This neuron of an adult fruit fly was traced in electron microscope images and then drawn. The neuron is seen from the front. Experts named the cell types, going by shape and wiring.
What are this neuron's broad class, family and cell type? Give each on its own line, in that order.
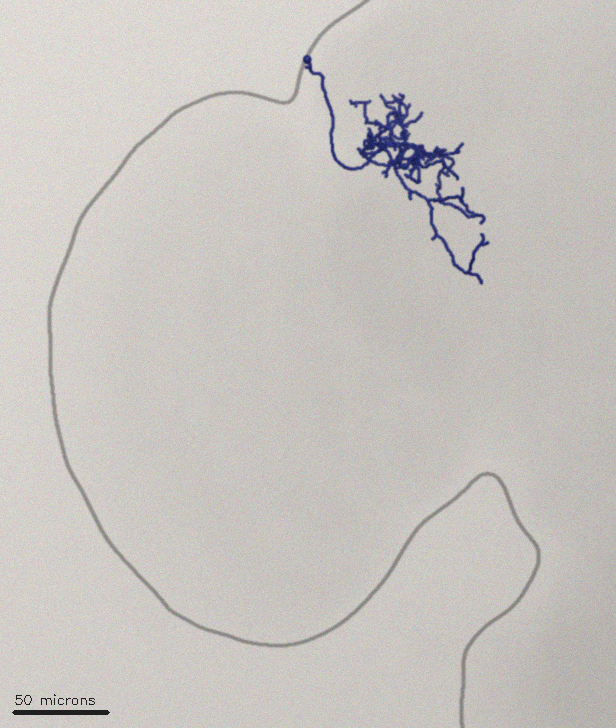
central-brain intrinsic neuron
hemilineage VLPl4_dorsal
AVLP013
